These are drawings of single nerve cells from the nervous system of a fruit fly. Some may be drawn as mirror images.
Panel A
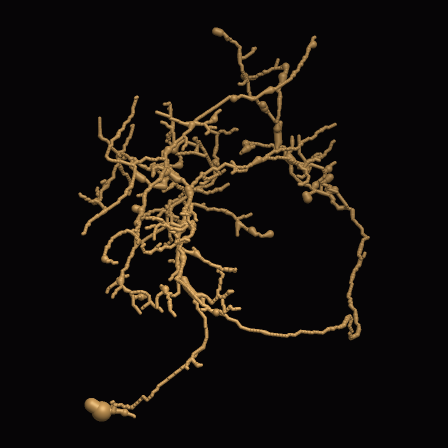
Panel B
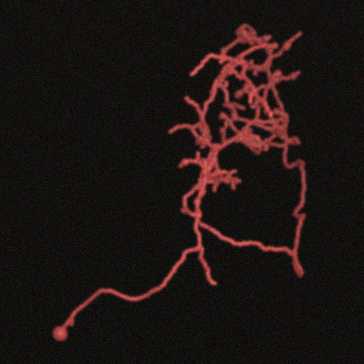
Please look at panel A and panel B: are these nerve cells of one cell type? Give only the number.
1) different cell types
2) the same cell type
1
